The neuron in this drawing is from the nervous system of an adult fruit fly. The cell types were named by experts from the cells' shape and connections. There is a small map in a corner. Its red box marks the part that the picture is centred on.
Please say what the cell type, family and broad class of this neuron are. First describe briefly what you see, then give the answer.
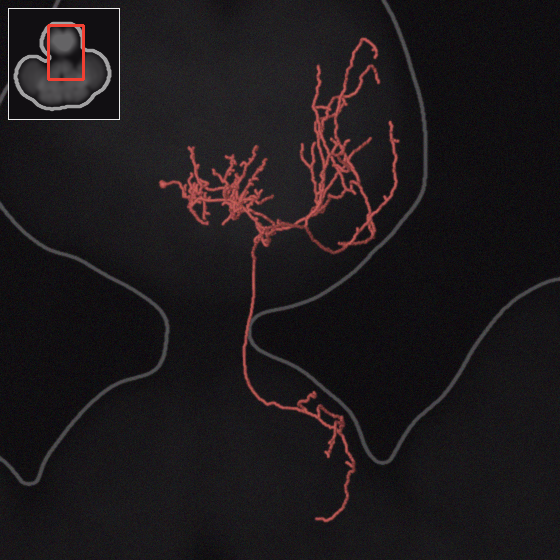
As drawn here it is taller than it is wide. Its cell type is AN19B051. Its family is hemilineage 19B. Its broad class is ascending neuron.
